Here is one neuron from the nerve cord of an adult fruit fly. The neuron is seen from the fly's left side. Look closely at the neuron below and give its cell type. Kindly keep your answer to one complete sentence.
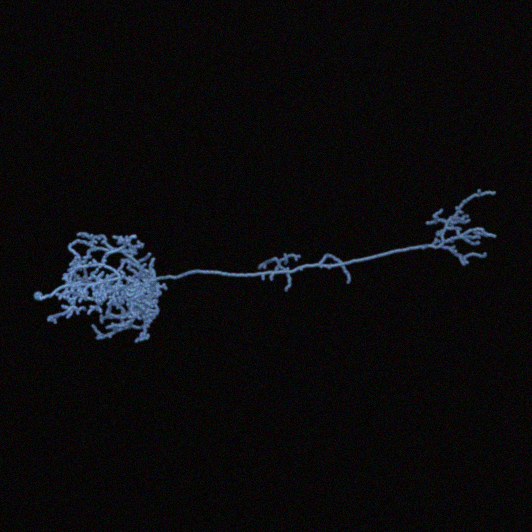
The neuron has IN07B014 as its cell type.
